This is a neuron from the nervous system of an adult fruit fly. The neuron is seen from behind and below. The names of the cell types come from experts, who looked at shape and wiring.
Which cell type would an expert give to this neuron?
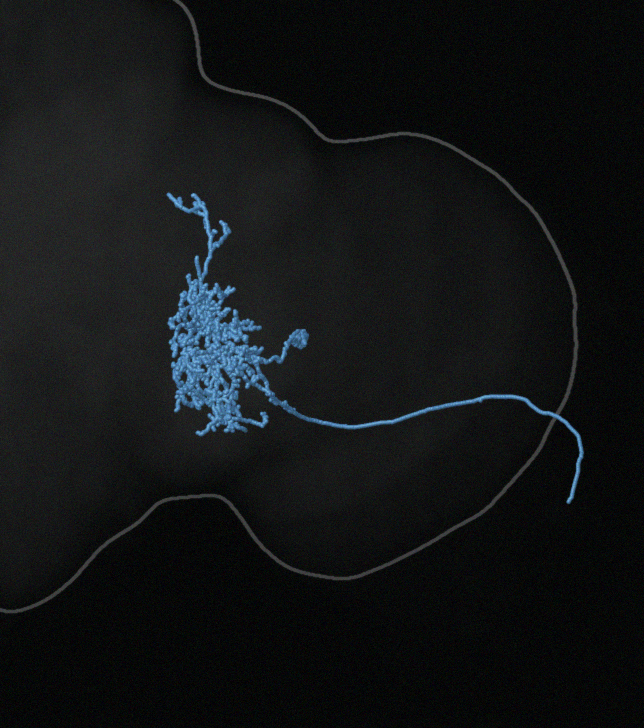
Lat5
